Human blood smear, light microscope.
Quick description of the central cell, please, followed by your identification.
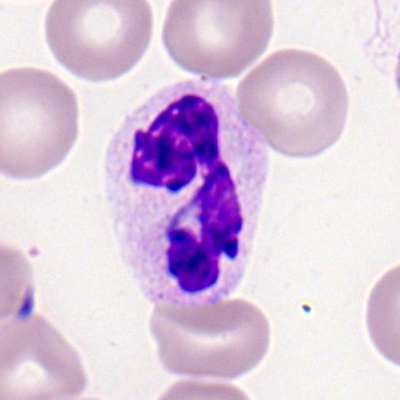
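Within the nucleus, the chromatin is dark purple and coarsely clumped, and no nucleoli can be seen. Fine, faint pinkish granules fill the cytoplasm, which contains no vacuoles. The cell is a segmented neutrophil.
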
